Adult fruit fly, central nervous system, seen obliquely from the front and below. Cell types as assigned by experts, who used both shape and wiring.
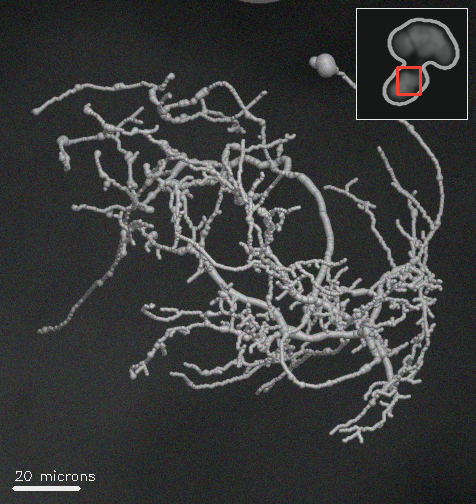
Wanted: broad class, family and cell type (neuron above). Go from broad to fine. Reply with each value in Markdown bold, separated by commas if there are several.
**nerve-cord intrinsic neuron**, **hemilineage 17A**, **IN17A030**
